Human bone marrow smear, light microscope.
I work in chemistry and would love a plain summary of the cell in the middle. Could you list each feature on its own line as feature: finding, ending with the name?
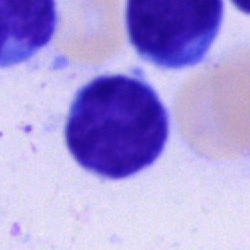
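Outline: round and smooth.
Chromatin: dense dark purple, slightly paler streaks, clumped look.
Nucleoli: none seen.
Cytoplasm: little or none visible around the nucleus.
Name: lymphocyte.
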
